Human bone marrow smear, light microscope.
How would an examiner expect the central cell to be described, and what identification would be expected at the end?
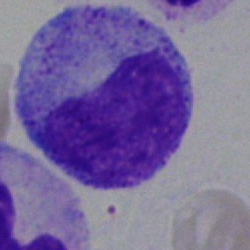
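A smooth, nearly round outline encloses this cell. Its nucleus occupies the lower right part. Fine purple granules are scattered through the pale blue cytoplasm, in which no vacuoles are seen. The cell is a metamyelocyte.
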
